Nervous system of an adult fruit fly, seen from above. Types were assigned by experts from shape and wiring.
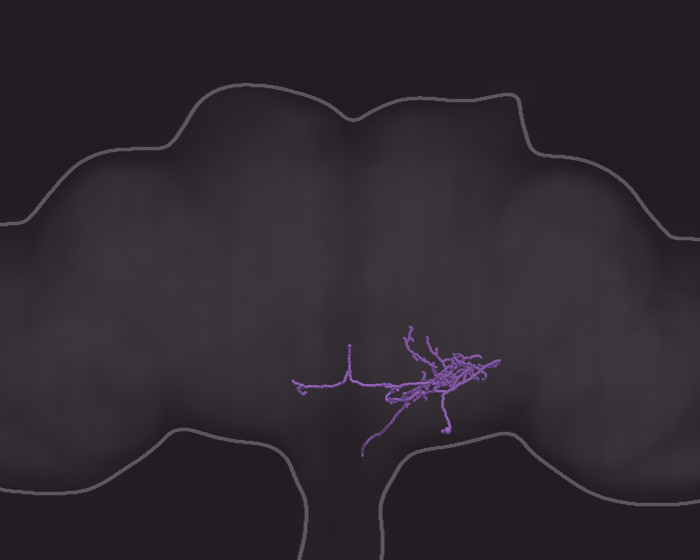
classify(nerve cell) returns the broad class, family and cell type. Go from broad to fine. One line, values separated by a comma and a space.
central-brain intrinsic neuron, hemilineage DM4_ventral, PS241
